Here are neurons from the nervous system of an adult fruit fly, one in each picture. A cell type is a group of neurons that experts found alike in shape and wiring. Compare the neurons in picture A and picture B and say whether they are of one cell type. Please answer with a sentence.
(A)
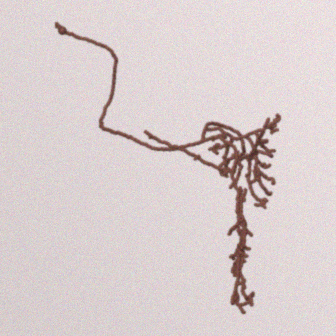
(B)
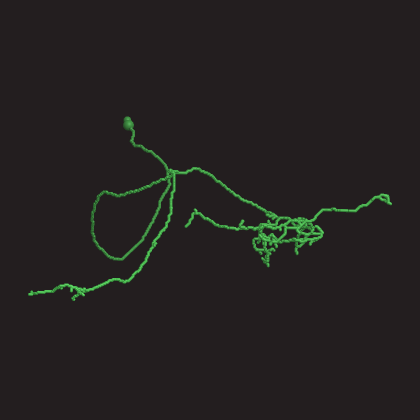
They are of different cell types.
